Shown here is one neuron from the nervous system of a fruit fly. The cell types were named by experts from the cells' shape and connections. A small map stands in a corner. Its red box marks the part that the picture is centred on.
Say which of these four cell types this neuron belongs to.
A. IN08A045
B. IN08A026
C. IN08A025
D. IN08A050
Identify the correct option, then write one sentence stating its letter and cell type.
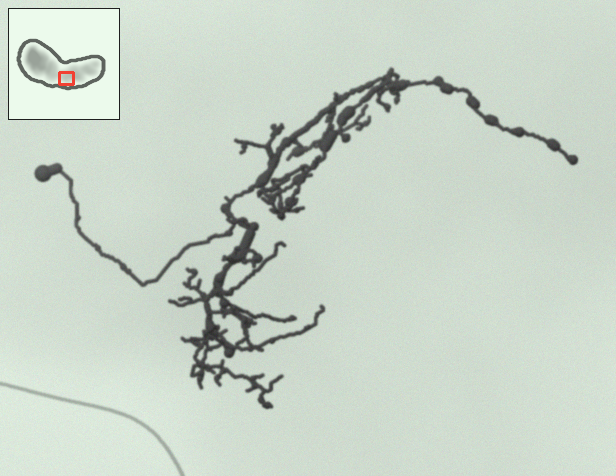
The neuron belongs to the cell type IN08A050, given as option D.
